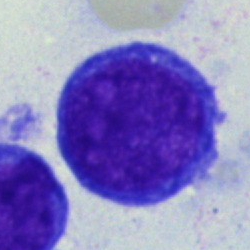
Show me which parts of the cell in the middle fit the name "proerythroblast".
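The cell in the middle is a proerythroblast. Its chromatin is finely stippled with paler patches and is not coarsely clumped. The cytoplasm is deep blue and forms only a thin rim around the nucleus. Small irregular bulges project from the right margin of the cell.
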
